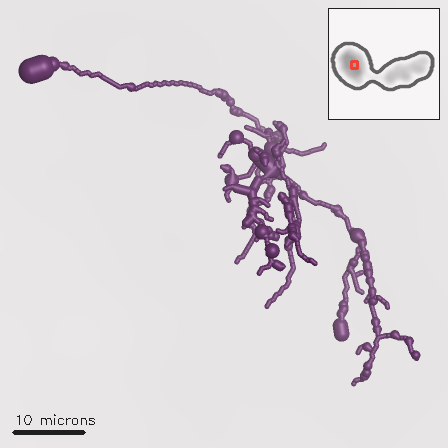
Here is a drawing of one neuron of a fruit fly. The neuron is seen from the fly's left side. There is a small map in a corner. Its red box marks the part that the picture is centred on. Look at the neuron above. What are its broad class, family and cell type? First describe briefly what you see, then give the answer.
The cell body is at the upper left of the picture. From left to right in the picture it spans about 55 microns. This is an optic-lobe intrinsic neuron. Its family is Mi. The cell type is Mi16.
